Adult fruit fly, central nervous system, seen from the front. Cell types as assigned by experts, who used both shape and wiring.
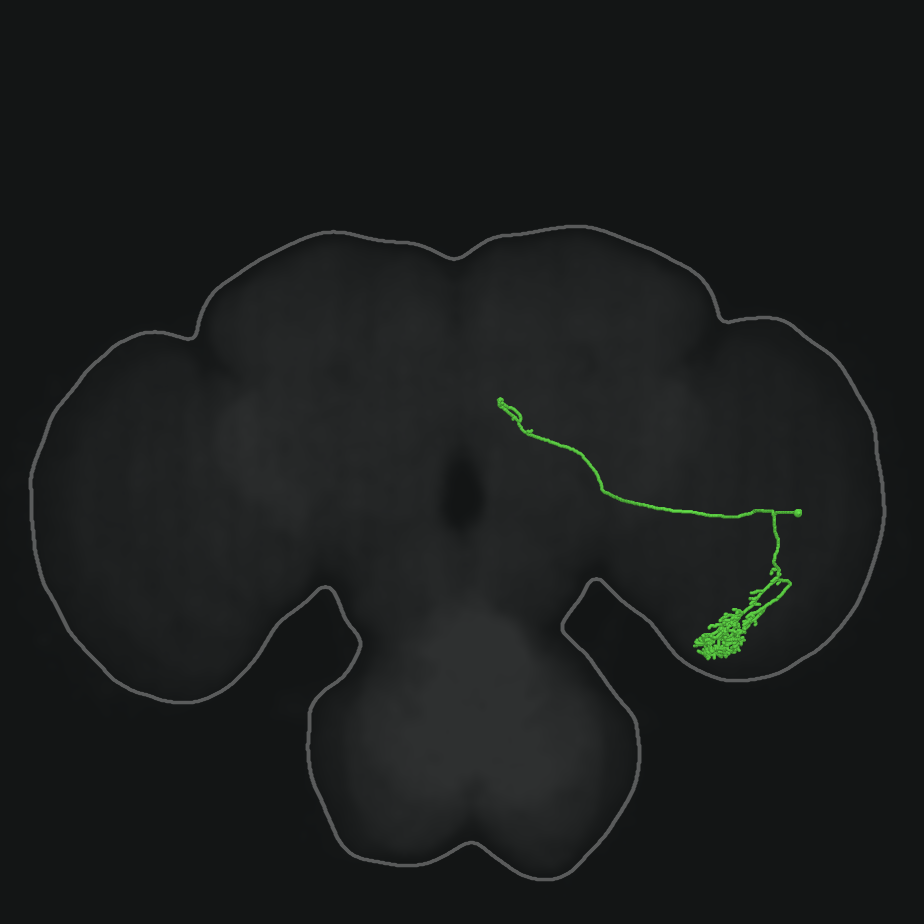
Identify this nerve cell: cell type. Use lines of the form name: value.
cell type: MeVP6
